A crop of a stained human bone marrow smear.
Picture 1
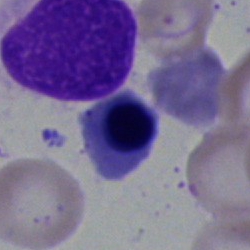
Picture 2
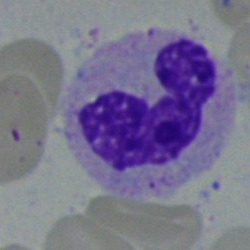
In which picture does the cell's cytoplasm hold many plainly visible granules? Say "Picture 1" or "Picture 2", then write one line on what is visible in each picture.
Picture 2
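In picture 1: The cytoplasm shows no granules.
In picture 2: Fine pinkish-purple granules are scattered through the cytoplasm.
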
